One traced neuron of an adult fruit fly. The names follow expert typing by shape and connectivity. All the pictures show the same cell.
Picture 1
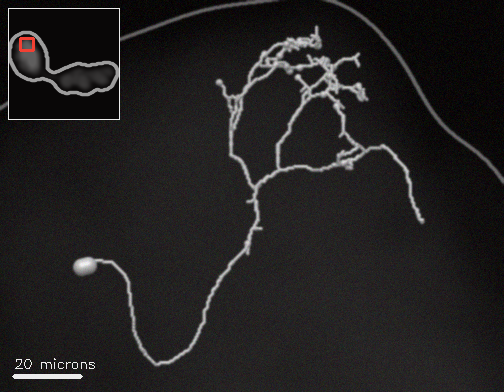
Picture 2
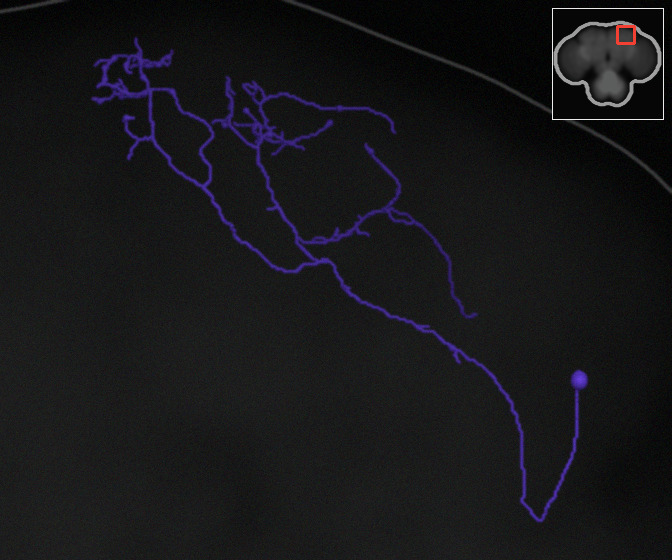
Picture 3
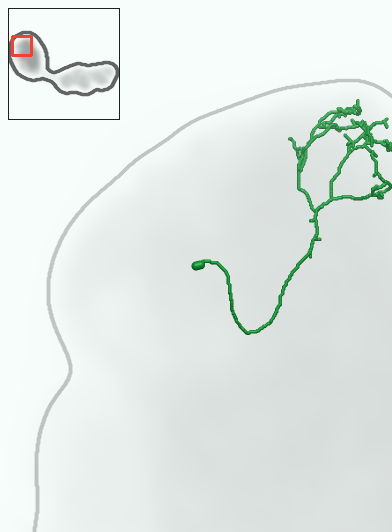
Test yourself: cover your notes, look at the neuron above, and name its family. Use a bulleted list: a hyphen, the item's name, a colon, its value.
- family: hemilineage SLPal3_and_SLPal4_dorsal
